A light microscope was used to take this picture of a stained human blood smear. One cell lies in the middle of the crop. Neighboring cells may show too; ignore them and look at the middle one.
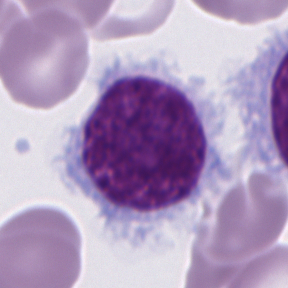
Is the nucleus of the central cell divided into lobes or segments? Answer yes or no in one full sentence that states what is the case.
No, one compact round, oval or kidney-shaped mass makes up the nucleus of this cell.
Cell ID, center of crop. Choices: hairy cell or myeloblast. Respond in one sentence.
Of the cells in this crop, the central one is a hairy cell.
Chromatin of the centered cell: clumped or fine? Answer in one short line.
Heads up, the chromatin is fine with no coarse clumps in it.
